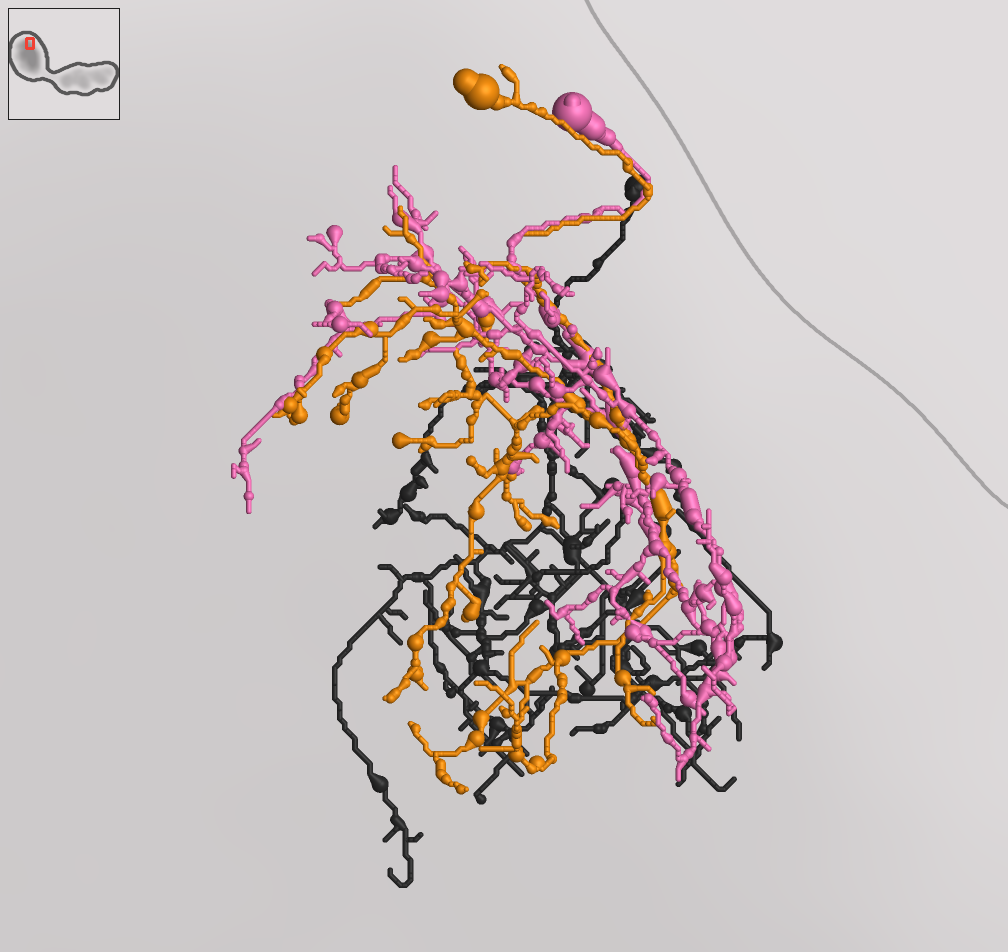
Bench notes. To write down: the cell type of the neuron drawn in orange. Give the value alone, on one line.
LHPD3a5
